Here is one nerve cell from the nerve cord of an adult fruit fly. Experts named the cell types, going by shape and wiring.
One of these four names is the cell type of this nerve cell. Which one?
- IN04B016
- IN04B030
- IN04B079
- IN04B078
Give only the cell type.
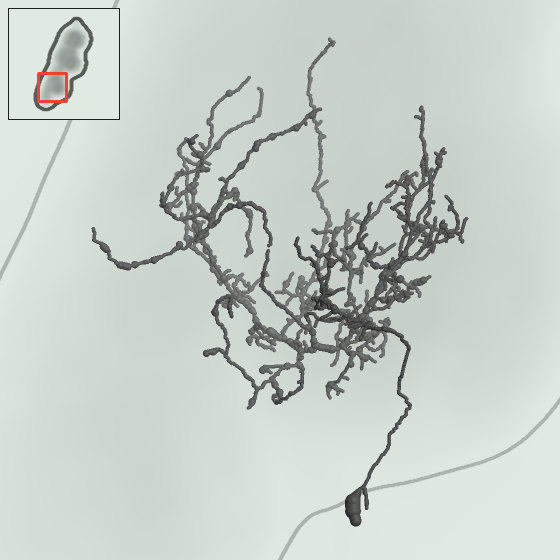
IN04B078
